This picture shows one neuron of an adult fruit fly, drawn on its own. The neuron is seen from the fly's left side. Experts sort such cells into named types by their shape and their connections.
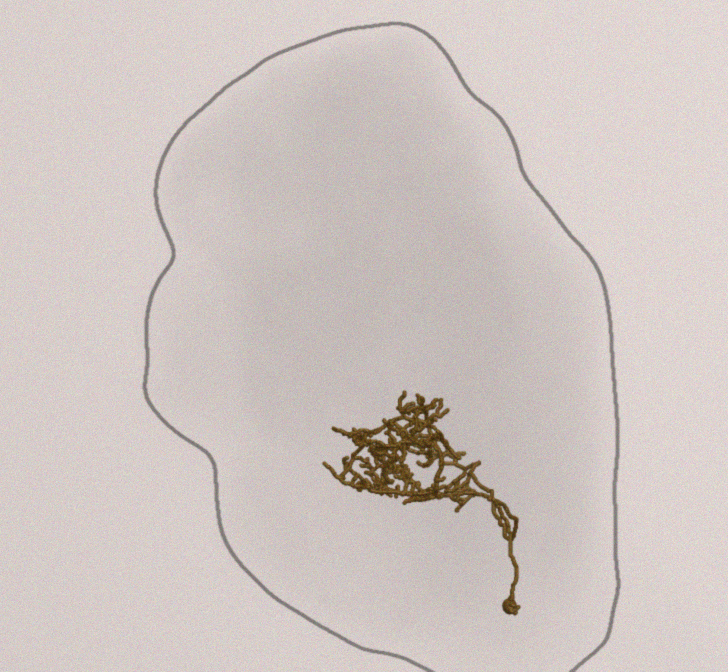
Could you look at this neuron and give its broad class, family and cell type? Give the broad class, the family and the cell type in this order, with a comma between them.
central-brain intrinsic neuron, hemilineage LB3, CB0432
